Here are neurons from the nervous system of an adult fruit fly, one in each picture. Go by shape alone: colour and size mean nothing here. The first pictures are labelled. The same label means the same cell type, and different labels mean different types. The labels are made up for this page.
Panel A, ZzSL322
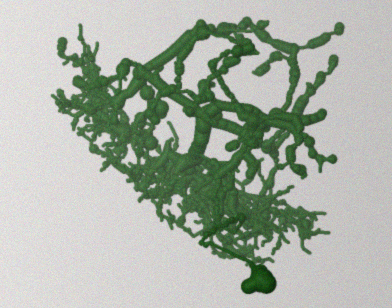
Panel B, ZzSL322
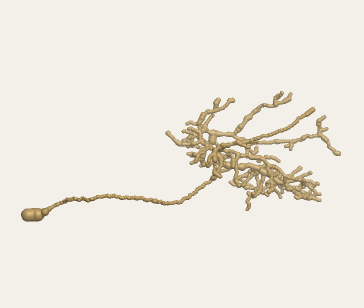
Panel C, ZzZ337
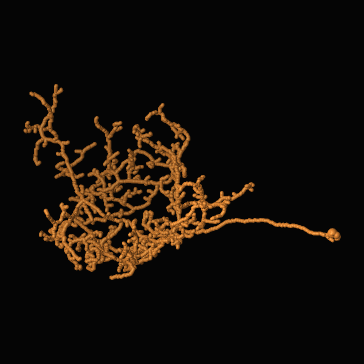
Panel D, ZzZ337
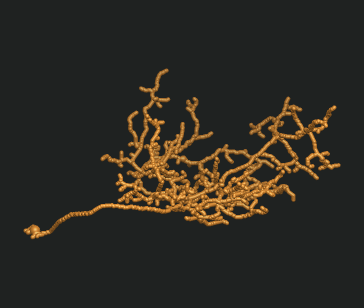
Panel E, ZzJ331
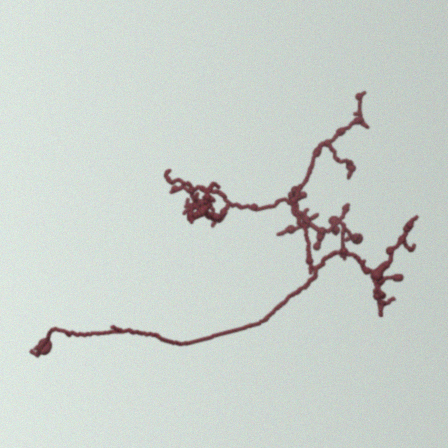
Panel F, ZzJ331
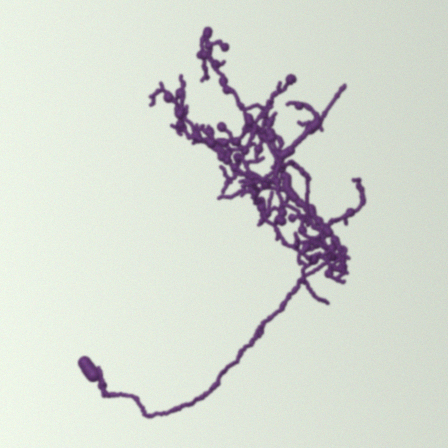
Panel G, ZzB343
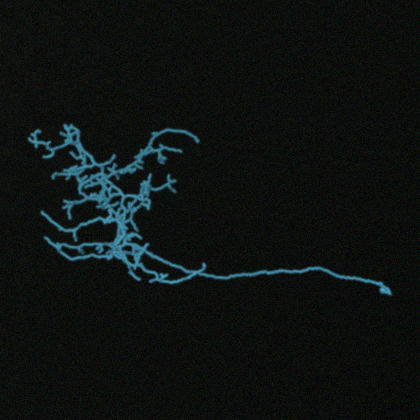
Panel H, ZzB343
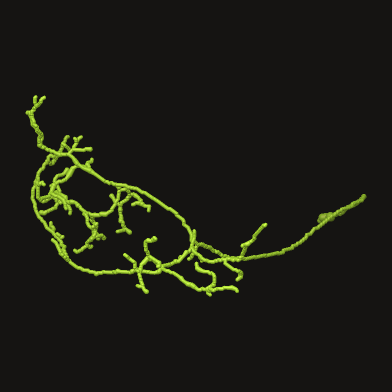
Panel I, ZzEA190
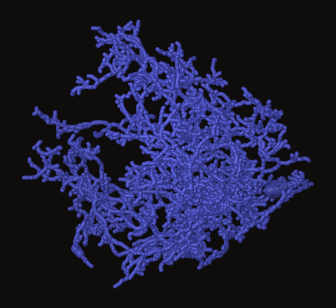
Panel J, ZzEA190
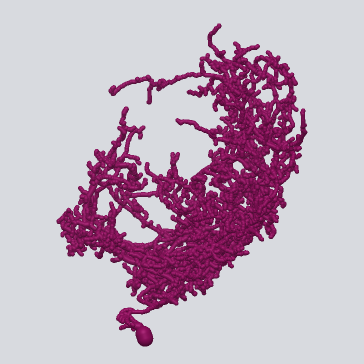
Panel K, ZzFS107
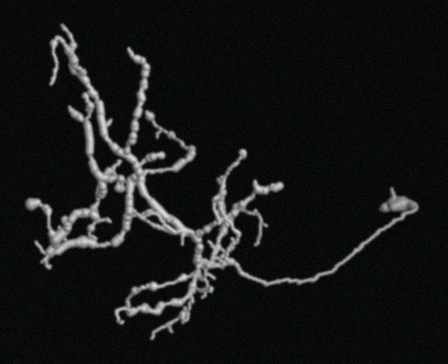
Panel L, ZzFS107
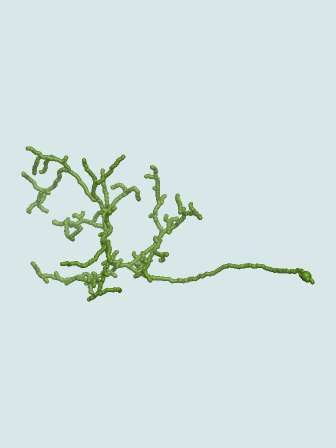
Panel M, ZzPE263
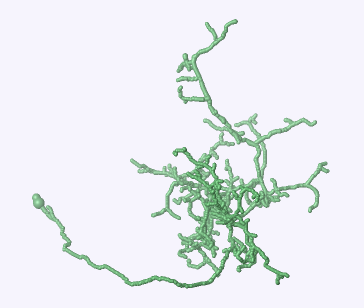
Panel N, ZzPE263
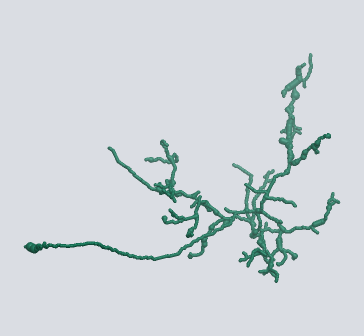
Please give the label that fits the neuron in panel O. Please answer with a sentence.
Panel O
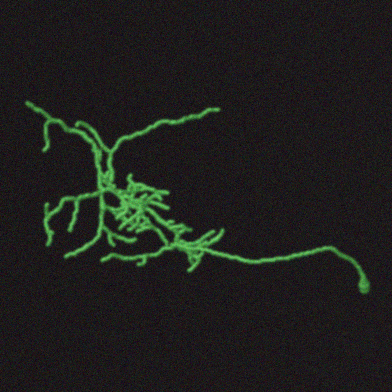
It belongs to ZzFS107.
